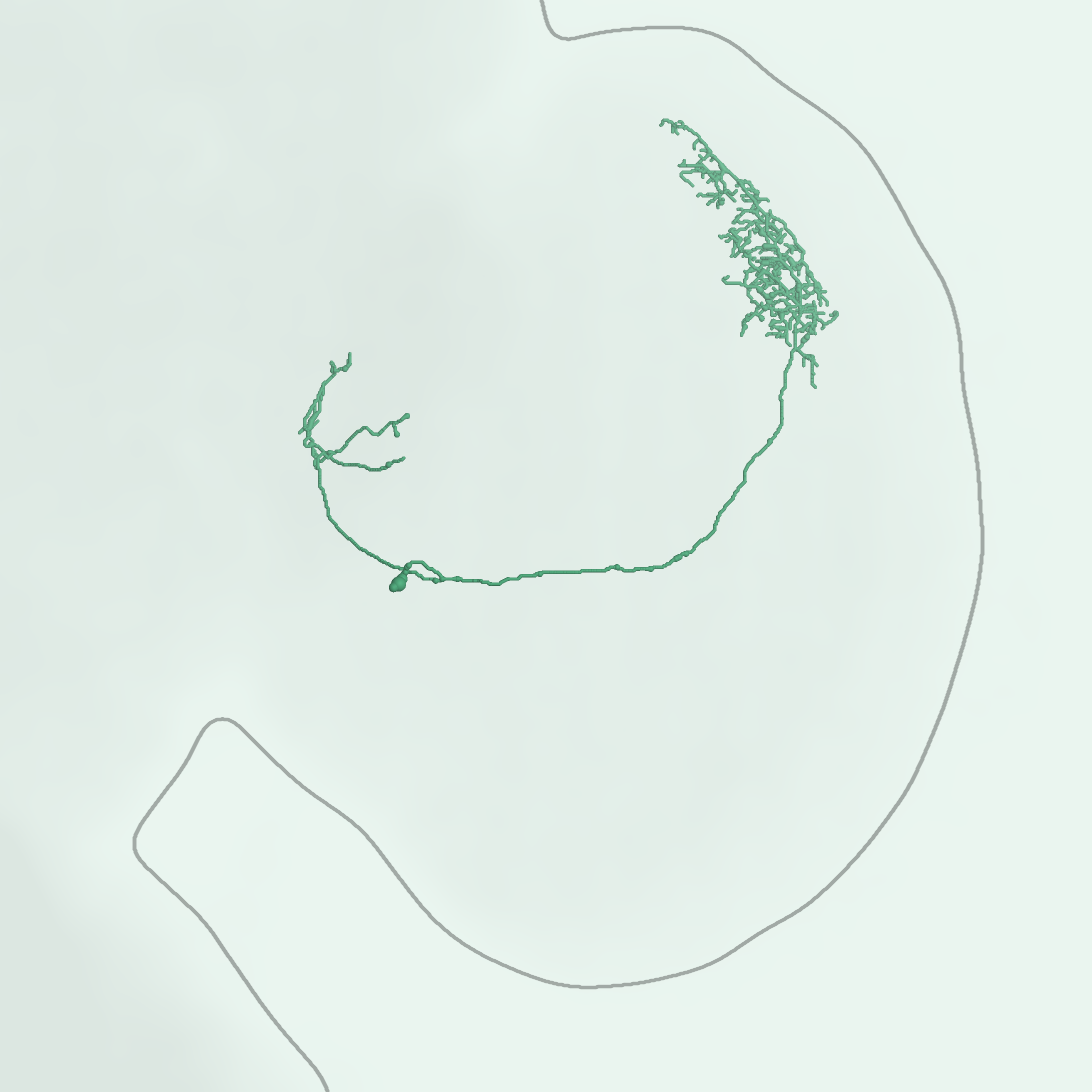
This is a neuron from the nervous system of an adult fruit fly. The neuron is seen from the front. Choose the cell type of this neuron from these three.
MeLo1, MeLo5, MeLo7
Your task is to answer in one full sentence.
With respect to cell type, this neuron is MeLo7.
